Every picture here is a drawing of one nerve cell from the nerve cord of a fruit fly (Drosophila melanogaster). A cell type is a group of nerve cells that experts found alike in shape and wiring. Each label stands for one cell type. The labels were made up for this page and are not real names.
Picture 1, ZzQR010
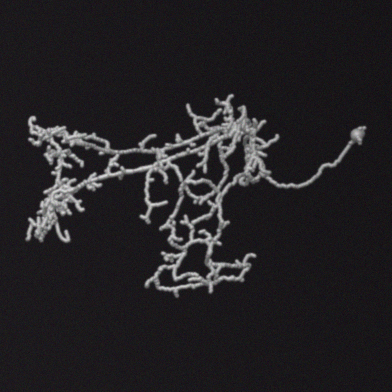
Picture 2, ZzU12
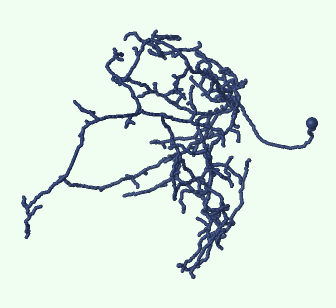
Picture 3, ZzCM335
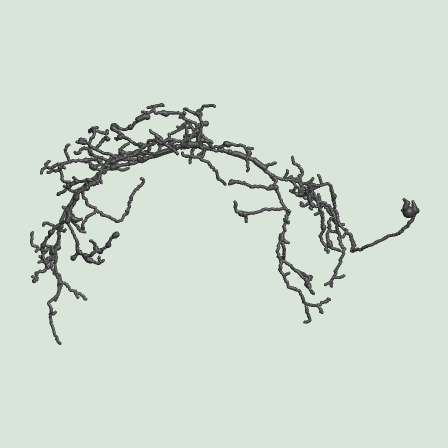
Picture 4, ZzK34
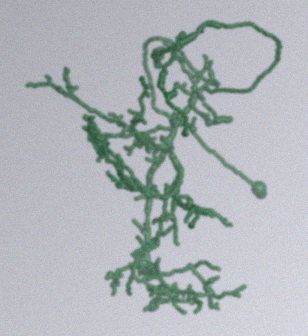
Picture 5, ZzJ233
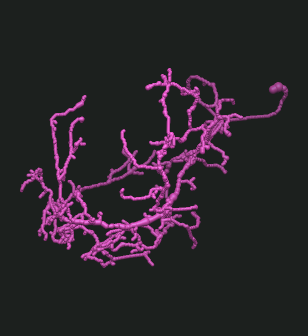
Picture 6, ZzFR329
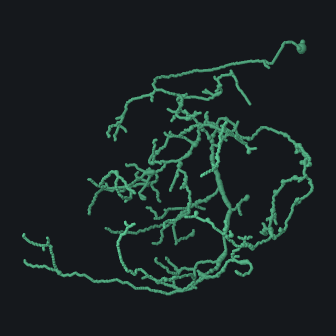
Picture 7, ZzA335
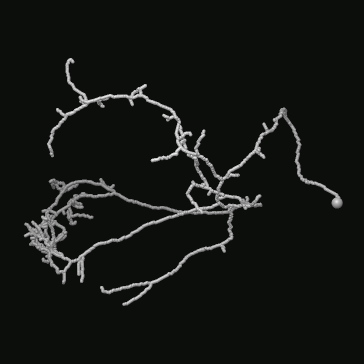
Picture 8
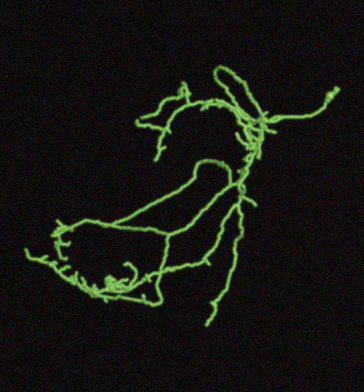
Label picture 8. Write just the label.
ZzA335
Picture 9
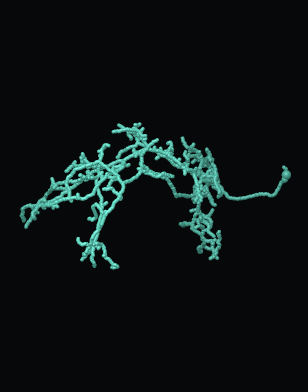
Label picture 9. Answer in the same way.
ZzCM335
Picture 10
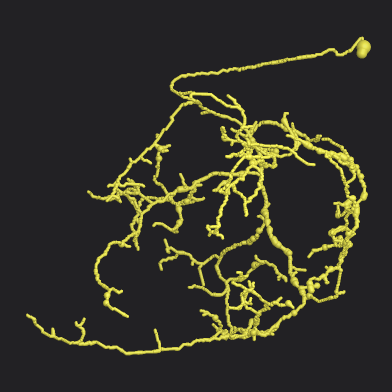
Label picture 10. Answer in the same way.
ZzFR329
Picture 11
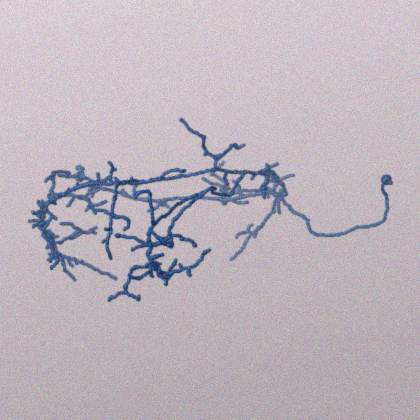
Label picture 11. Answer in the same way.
ZzQR010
